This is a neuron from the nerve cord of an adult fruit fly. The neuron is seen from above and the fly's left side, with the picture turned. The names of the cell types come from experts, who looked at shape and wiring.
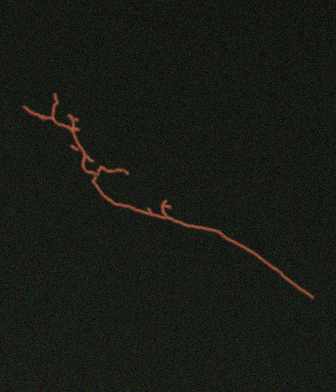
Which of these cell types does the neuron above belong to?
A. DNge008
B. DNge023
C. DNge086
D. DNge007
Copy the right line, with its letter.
C. DNge086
